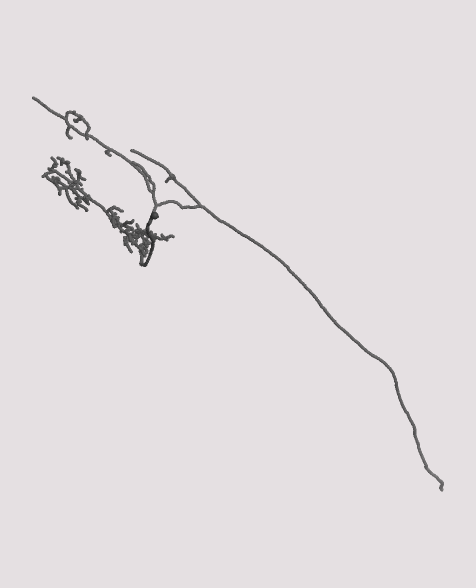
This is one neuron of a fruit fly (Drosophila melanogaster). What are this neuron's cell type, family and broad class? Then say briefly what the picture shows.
It is of cell type AN06A092. The family is hemilineage 06A. This is an ascending neuron. In this view it is about as wide as it is tall.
